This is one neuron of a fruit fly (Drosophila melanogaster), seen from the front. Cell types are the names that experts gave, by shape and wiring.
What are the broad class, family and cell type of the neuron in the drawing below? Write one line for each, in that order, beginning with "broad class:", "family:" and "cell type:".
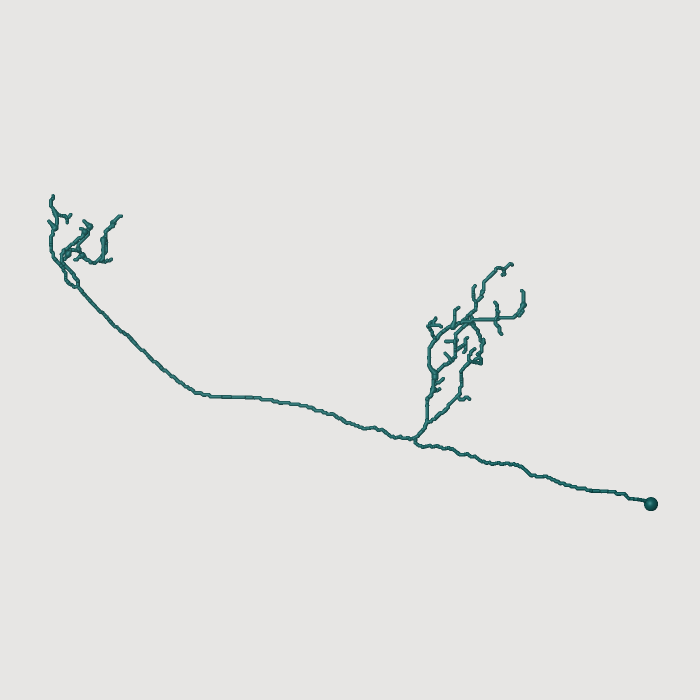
broad class: optic-lobe intrinsic neuron
family: Tm
cell type: Tm33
